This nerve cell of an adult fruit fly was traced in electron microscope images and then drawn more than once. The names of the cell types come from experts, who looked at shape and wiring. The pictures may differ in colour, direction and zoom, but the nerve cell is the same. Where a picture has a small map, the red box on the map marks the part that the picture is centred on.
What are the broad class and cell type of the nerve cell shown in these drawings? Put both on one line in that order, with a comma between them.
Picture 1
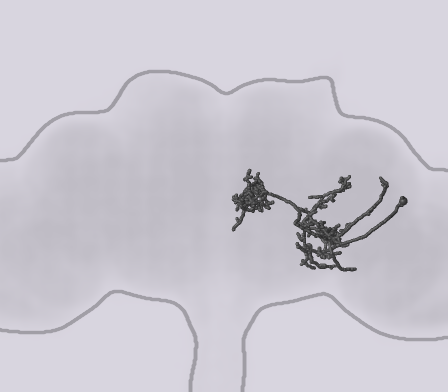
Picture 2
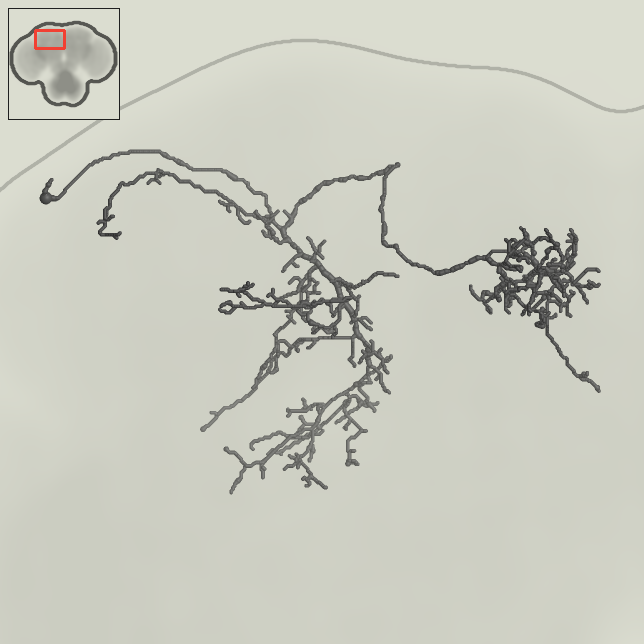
central-brain intrinsic neuron, SMP284_b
